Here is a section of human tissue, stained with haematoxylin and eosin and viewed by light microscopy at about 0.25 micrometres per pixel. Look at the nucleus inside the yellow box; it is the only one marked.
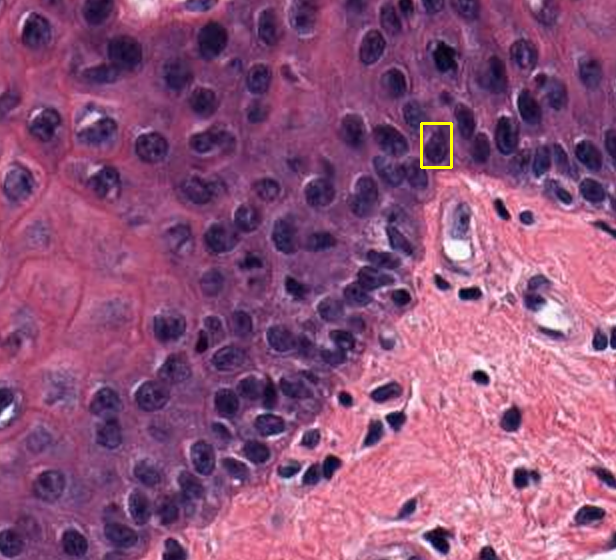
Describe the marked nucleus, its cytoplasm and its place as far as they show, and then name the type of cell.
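The nucleus is oval and elongated, about the same size as the crowded nuclei beside it. The nucleus stains dark purple, fairly evenly throughout. Only a thin rim of purplish cytoplasm surrounds the nucleus, and the cell's outline is not clearly visible. This is a squamous epithelial cell.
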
